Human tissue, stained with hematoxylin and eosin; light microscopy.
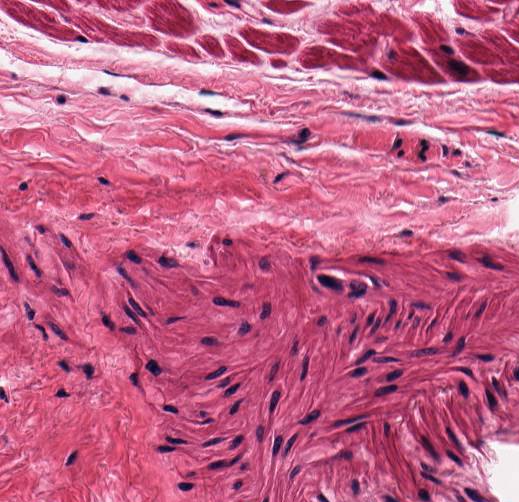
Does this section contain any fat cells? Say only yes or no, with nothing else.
No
